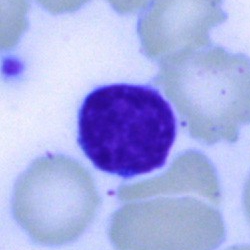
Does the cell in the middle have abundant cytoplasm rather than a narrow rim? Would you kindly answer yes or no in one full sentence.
No, the cytoplasm of this cell is scant, not abundant.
